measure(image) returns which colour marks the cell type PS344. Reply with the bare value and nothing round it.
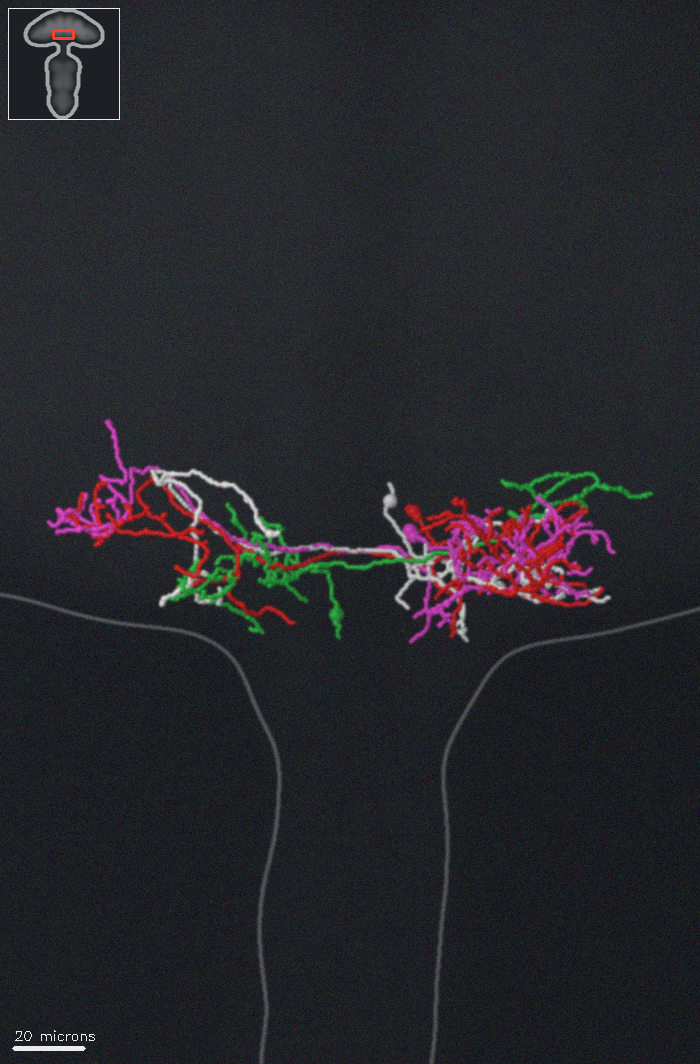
red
